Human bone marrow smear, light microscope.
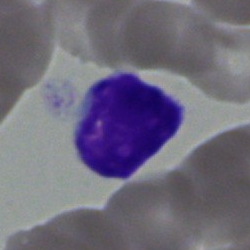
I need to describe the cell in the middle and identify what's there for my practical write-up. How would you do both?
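The nucleus occupies nearly the entire cell, so little or no cytoplasm is visible. Its chromatin is dense and dark purple throughout, relieved by only a few small paler spots, and no distinct nucleolus is seen. The cell border lacks obvious projections. The cell shown is a lymphocyte.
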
